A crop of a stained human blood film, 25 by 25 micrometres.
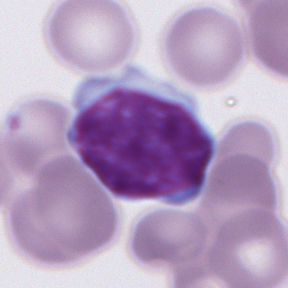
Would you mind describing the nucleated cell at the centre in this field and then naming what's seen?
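An oval nucleus of about 12 by 9 micrometres, without lobes or indentations, fills about 80% of the cell's area. Its chromatin stains dark purple throughout. The cytoplasm is pale blue. Along the top, the cell's outline is irregular, with small bulges. The cell is a typical lymphocyte.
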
